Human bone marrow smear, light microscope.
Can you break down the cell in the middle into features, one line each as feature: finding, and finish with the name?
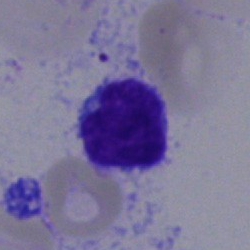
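Outline: roughly round, with slightly irregular, bumpy edges
Chromatin: dense, dark purple throughout
Nucleoli: none made out
Cytoplasm: a scant sliver of pale blue, at the upper left edge only
Name: lymphocyte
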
